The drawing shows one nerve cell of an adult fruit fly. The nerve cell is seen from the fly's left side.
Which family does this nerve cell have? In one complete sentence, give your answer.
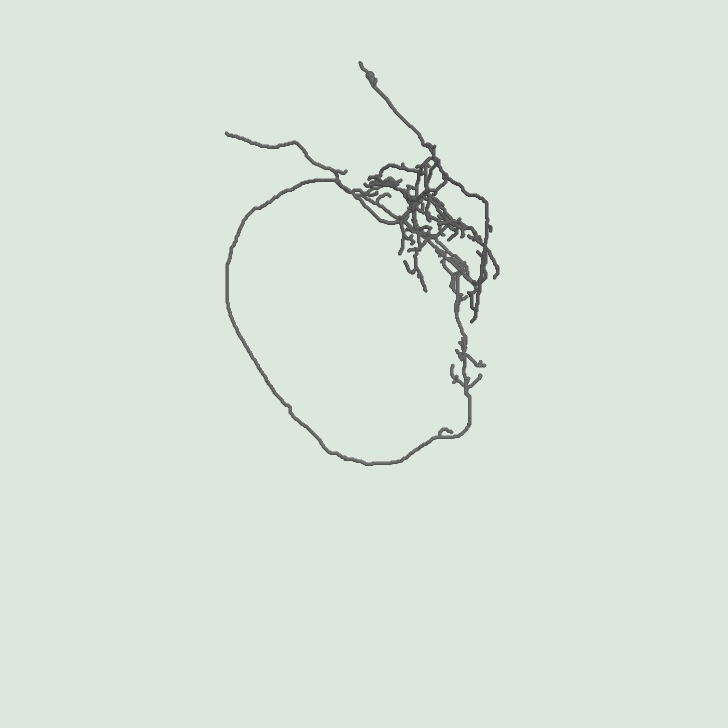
Among the members of family hemilineage SMPpm1 is this nerve cell.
